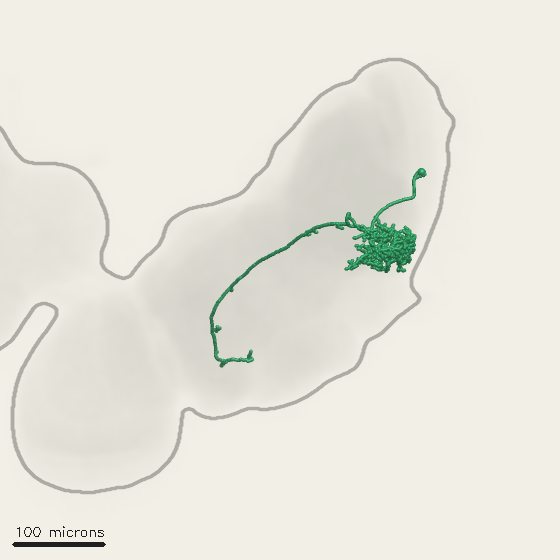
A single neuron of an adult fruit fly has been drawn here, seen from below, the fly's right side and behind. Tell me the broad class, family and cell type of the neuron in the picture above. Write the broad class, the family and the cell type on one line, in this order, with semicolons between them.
central-brain intrinsic neuron; hemilineage VLPl&d1_lateral; AVLP263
